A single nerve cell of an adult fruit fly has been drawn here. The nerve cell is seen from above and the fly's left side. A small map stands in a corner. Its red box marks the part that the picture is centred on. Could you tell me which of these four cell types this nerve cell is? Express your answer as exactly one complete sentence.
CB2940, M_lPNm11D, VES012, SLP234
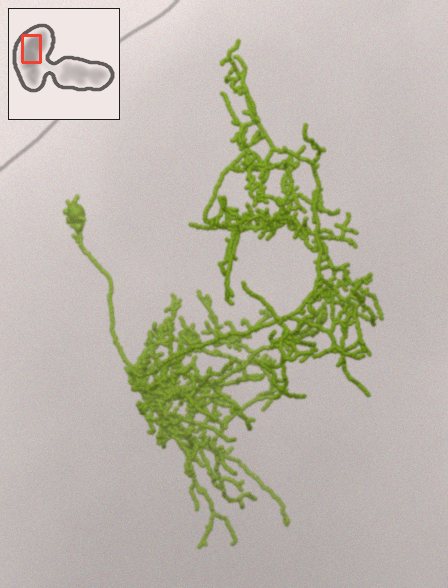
It is VES012 that this nerve cell is, by cell type.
